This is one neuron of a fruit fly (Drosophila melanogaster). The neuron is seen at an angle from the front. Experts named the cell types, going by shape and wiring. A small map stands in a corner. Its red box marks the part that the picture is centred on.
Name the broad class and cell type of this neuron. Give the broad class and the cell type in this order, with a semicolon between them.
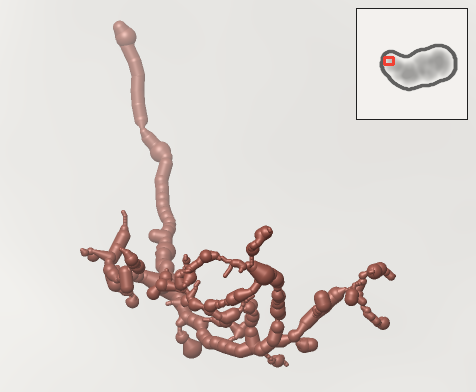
sensory neuron entering the nerve cord; SNxx04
